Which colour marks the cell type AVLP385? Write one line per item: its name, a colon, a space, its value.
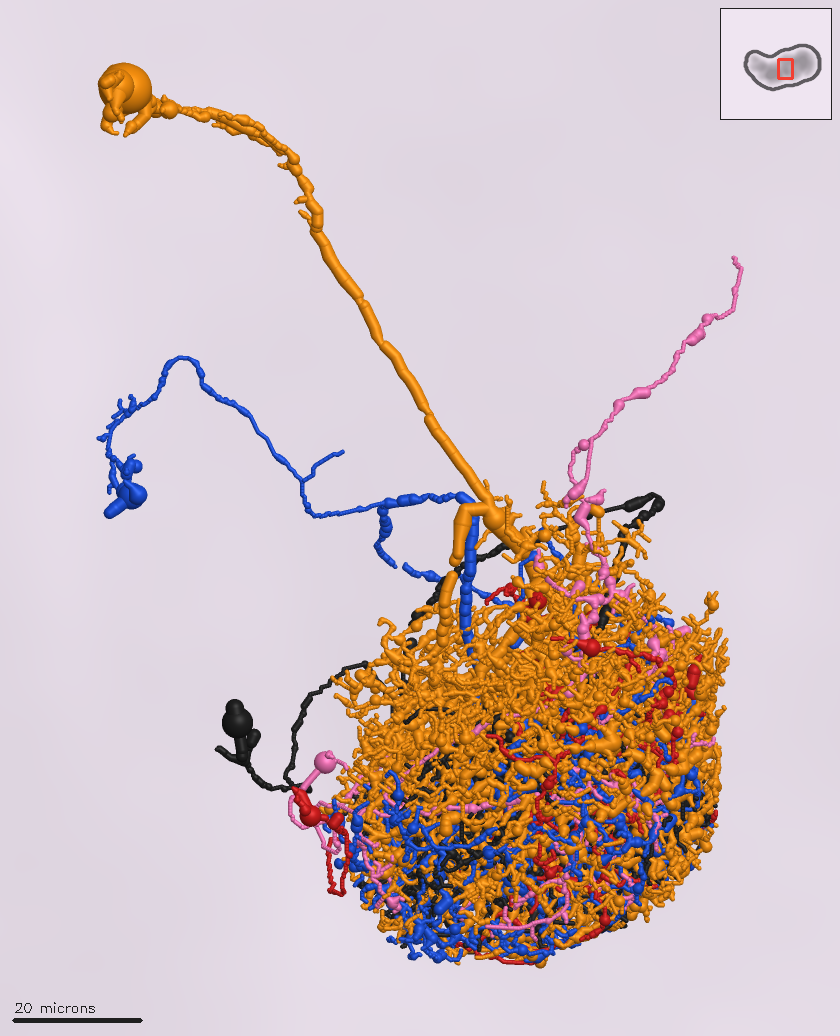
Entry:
colour: pink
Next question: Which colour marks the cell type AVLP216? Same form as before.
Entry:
colour: blue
